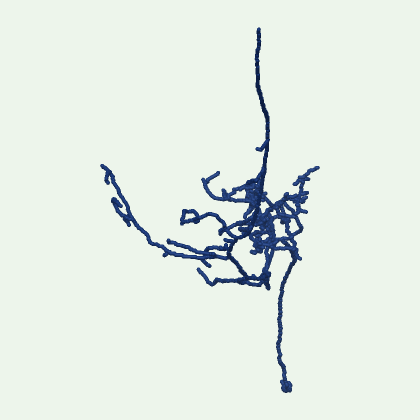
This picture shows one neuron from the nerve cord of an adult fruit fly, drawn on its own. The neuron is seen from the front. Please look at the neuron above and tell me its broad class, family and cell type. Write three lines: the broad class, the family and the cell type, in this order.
ascending neuron
hemilineage 05B
AN05B063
